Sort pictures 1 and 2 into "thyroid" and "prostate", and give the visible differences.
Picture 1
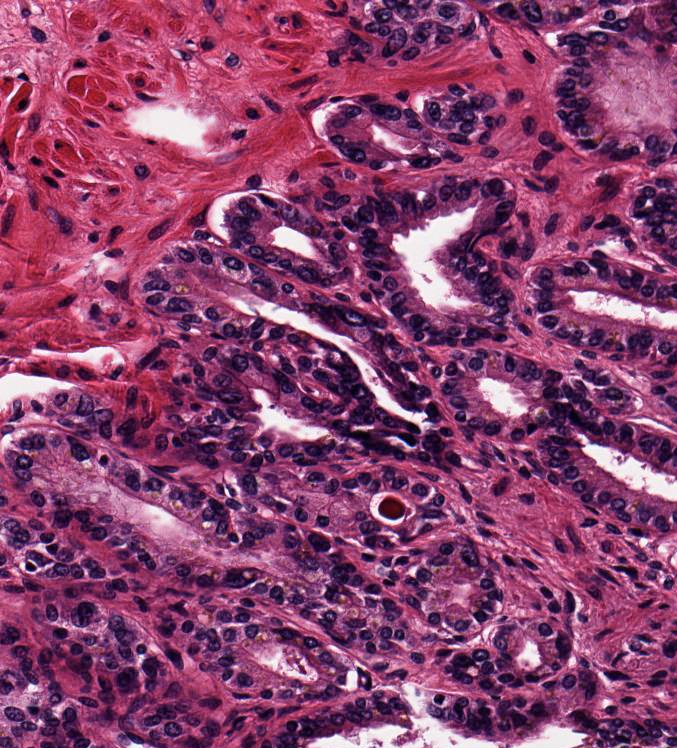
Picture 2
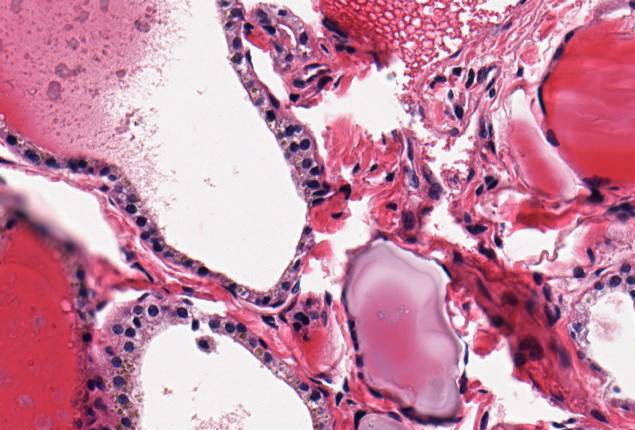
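Prostate is shown in picture 1 and thyroid in picture 2. In the prostate, glands are closely packed over most of the field with thin stromal strands between them, except at the upper left, where the stroma is dense, strongly pink fibre bundles with elongated nuclei. Scattered gland cells carry fine yellow-brown cytoplasmic granules, most visible at the lower left, and a small round lumen just below the centre holds a single dense dark red round body. In the thyroid, the spaces are lined by a single layer of flattened to low cuboidal cells with small, round, dark-staining nuclei. Several spaces at the left and right edges are filled with homogeneous deep pink material.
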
